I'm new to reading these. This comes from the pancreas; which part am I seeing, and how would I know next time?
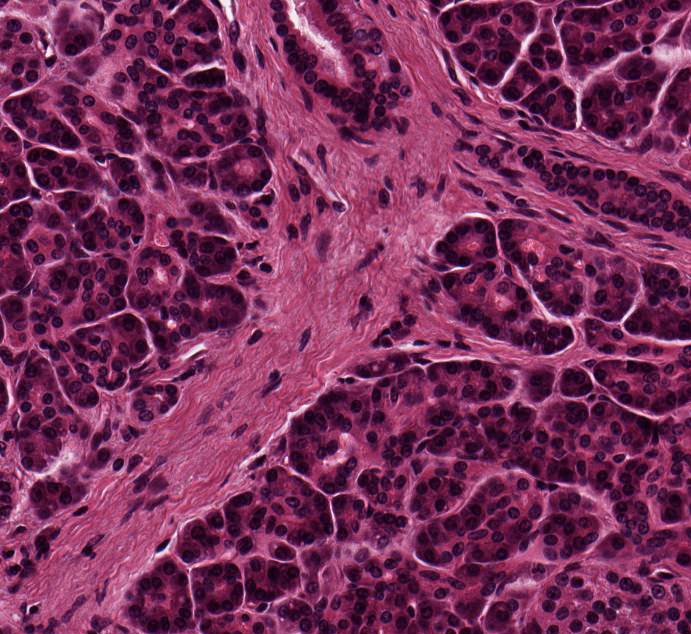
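What you are looking at is exocrine pancreas. Follow the broad band of pink fibrous stroma diagonally from top centre to bottom left: it separates lobules of glandular tissue on either side. Now look at the acinar cells, whose round nuclei lie toward the base.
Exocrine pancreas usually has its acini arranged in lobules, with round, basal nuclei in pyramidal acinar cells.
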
